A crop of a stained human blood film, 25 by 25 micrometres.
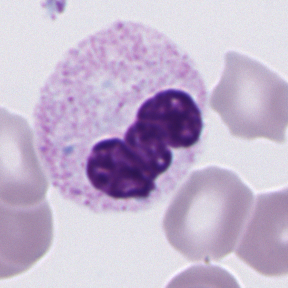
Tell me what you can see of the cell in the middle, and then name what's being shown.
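It's roughly round, with a smooth edge. The nuclear lobes line up in a row from lower left to upper right, and there are no nucleoli to see. Fine pink-violet granules are scattered all through the cytoplasm. So that's a segmented neutrophil.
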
